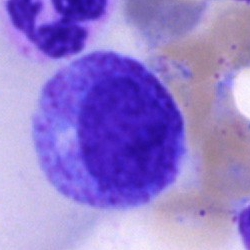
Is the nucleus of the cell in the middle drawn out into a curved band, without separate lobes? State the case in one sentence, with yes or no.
No, the nucleus is compact and round or oval rather than band-shaped.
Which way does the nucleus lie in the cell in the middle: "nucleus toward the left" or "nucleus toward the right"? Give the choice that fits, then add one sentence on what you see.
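Nucleus toward the right. The nucleus sits off-centre, toward the right side of the cell.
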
